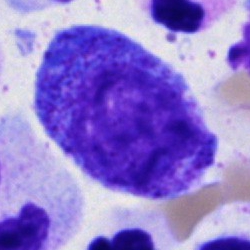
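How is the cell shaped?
It is oval, elongated from upper left to lower right.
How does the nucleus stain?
Deep blue-violet, in a mottled pattern of darker and lighter patches.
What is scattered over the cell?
Fine reddish-purple granules, most easily seen near the edges.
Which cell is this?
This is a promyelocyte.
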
